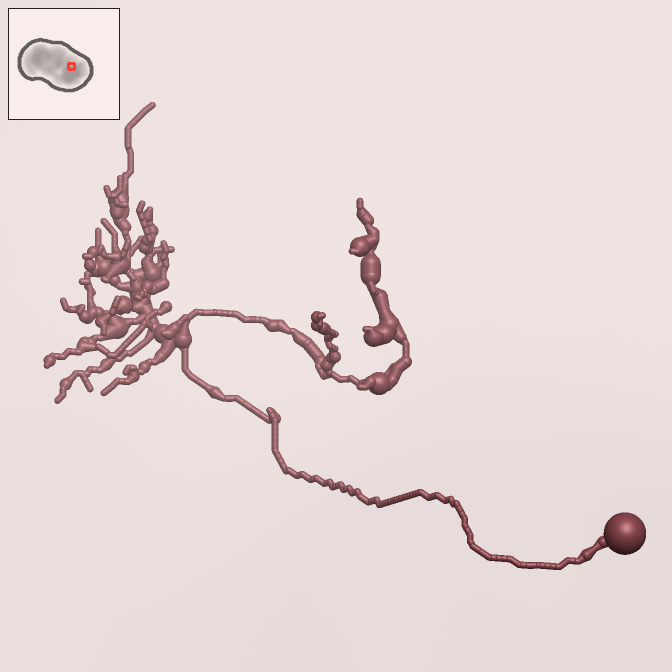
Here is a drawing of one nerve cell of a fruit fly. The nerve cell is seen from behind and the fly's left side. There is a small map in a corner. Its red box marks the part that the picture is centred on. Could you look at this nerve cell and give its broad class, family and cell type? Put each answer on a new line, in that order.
optic-lobe intrinsic neuron
T
T5b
